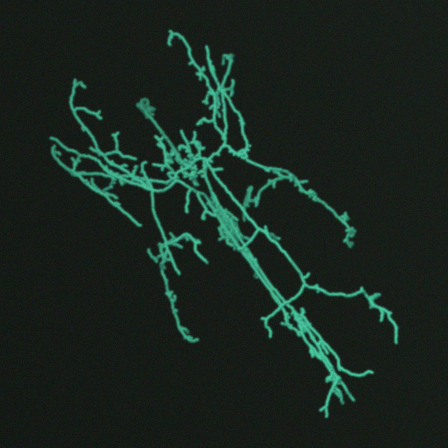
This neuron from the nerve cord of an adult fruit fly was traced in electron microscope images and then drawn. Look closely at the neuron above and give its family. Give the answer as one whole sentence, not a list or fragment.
This neuron falls within the family hemilineage 00B.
